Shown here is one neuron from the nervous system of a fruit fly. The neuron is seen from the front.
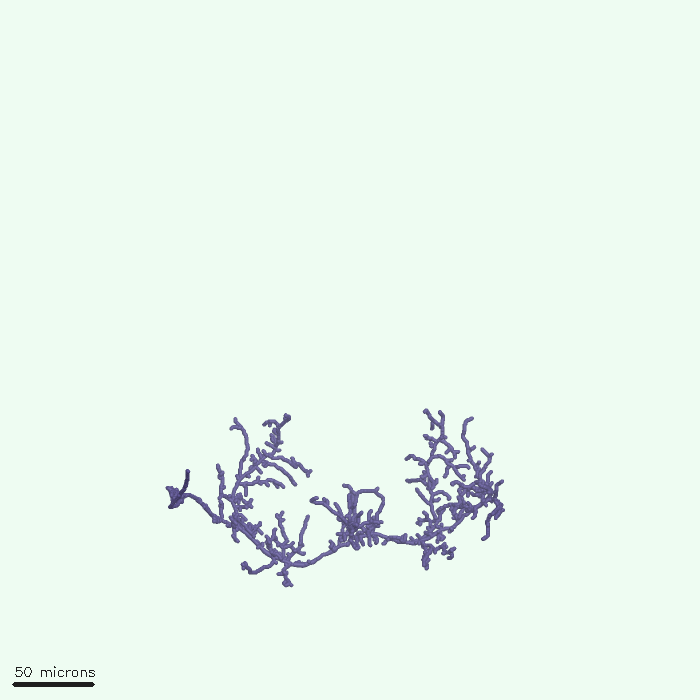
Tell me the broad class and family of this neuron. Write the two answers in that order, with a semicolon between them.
motor neuron of the brain; hemilineage LB3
